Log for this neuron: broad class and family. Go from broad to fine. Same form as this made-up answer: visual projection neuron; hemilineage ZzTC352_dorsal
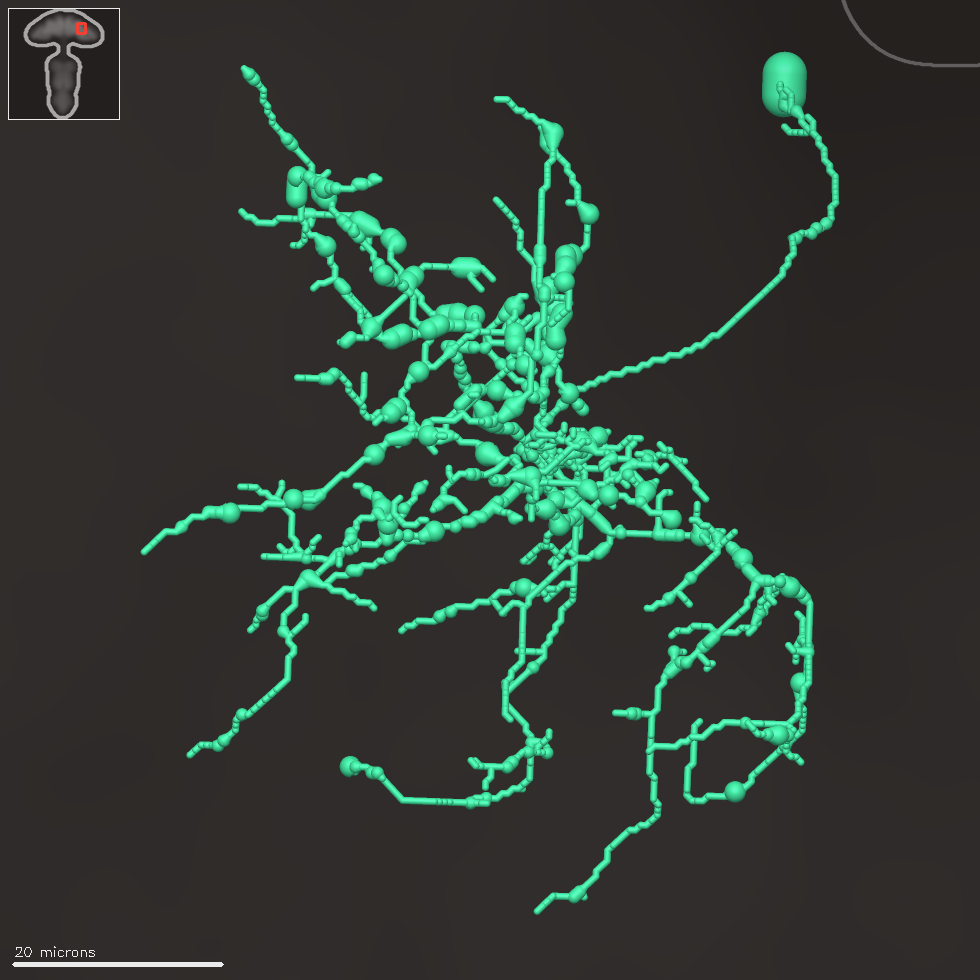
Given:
central-brain intrinsic neuron; hemilineage LHa2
